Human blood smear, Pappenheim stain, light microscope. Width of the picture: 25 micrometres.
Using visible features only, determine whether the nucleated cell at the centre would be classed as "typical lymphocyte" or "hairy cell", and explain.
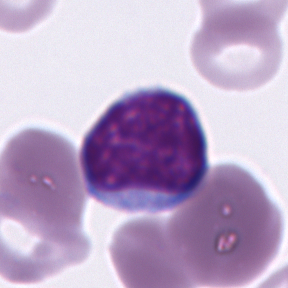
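A typical lymphocyte, not a hairy cell.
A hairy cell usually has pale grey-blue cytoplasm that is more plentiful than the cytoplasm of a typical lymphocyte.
Here the pale blue cytoplasm is scant, showing mainly as a crescent along the lower edge, and the nucleus fills about 80% of the cell's area. The cell is about 11 micrometres across, with a roughly round, smooth outline and dark purple, coarsely clumped chromatin.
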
